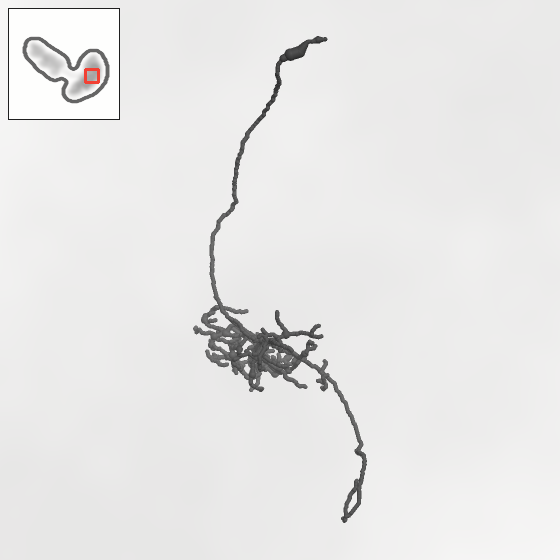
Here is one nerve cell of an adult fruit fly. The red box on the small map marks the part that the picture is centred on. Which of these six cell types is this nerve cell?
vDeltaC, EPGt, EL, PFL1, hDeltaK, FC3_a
FC3_a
